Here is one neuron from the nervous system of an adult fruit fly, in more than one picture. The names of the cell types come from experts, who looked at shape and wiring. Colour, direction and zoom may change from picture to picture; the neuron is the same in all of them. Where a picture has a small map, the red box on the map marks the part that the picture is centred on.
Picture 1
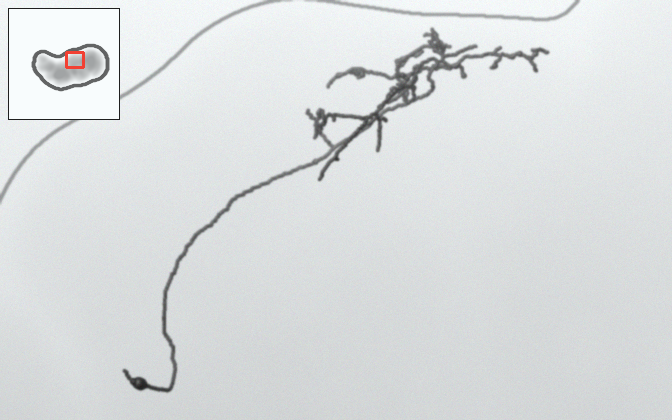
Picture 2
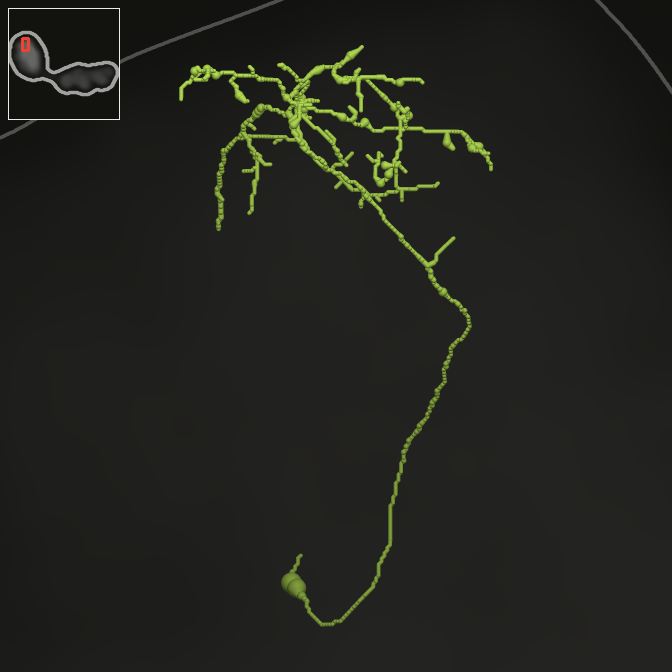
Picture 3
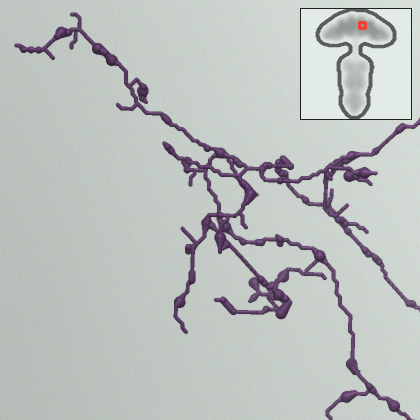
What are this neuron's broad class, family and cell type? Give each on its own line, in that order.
central-brain intrinsic neuron
hemilineage SIPa1_ventral
SLP102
